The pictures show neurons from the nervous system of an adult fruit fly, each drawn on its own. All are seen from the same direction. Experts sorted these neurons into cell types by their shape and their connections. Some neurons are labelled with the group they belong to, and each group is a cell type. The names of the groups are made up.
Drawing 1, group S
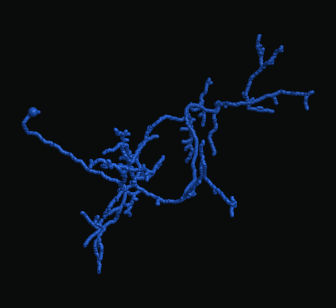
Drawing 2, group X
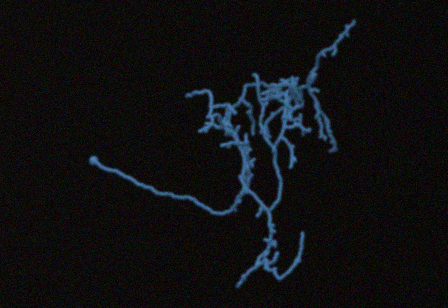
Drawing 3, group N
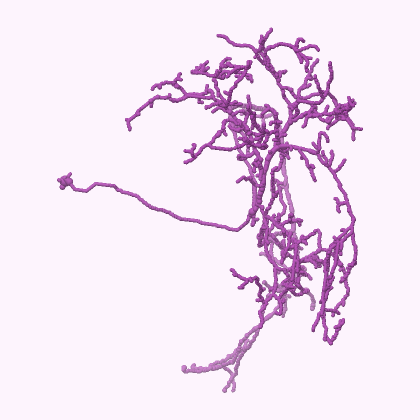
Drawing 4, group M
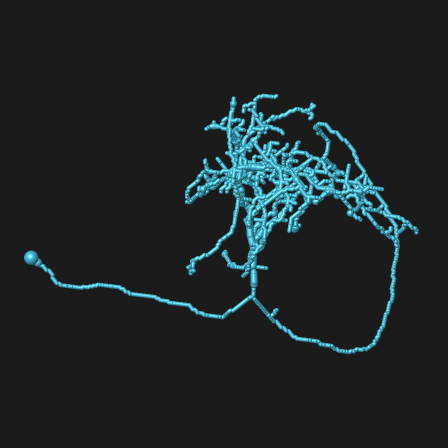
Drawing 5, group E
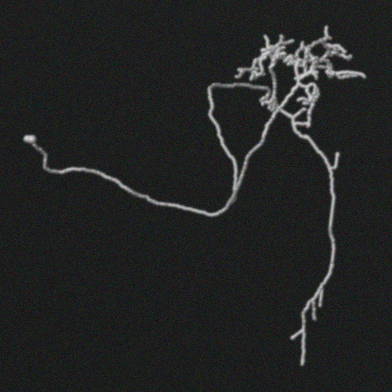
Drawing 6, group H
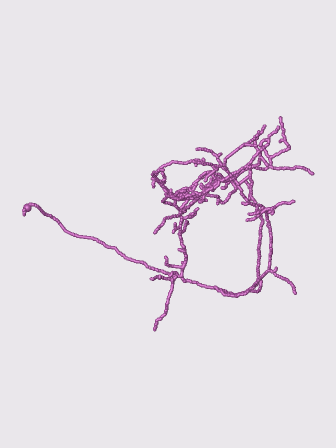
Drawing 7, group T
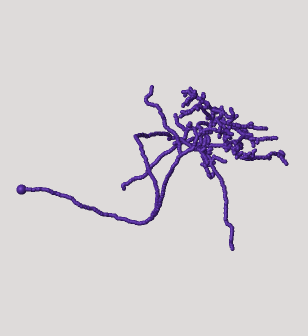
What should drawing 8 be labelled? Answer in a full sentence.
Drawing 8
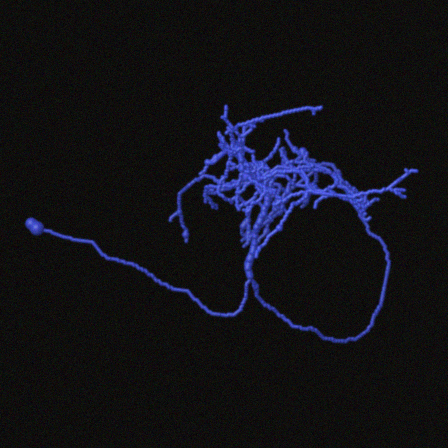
It belongs to group M.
